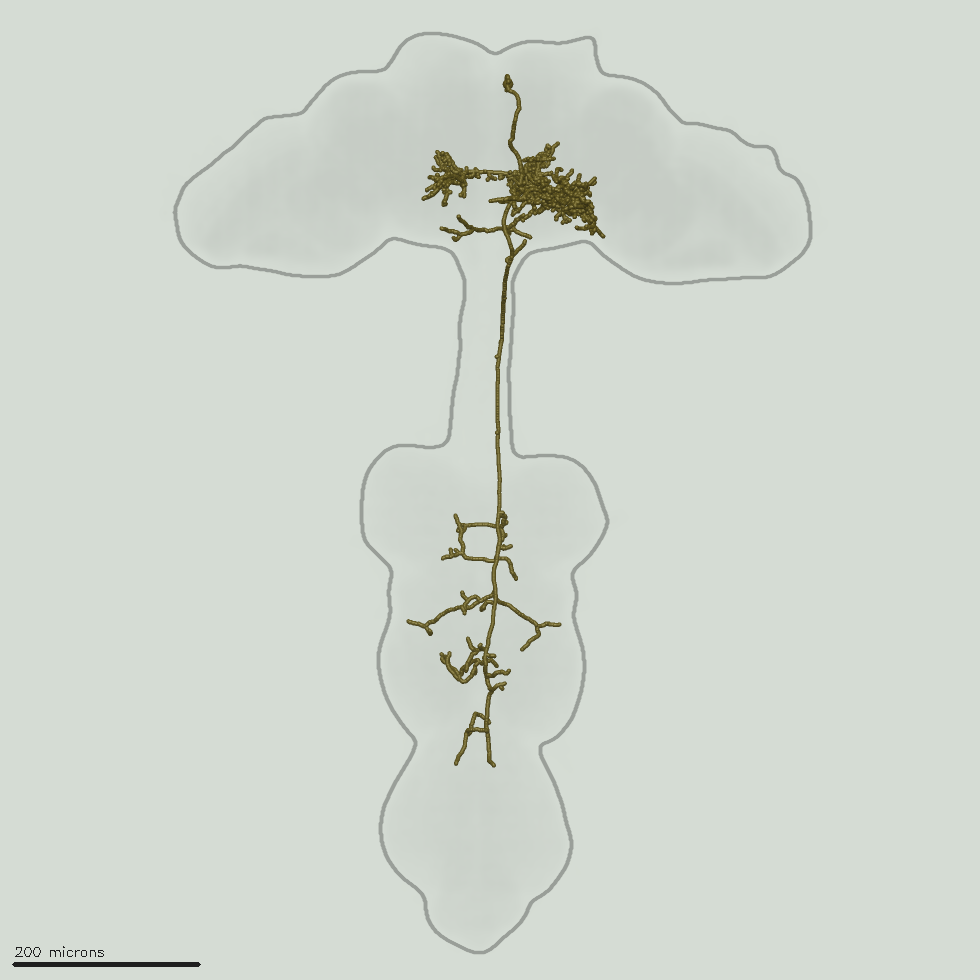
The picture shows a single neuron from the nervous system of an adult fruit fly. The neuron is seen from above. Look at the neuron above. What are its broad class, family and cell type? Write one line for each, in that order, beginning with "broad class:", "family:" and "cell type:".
broad class: descending neuron
family: DNbe
cell type: DNbe001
